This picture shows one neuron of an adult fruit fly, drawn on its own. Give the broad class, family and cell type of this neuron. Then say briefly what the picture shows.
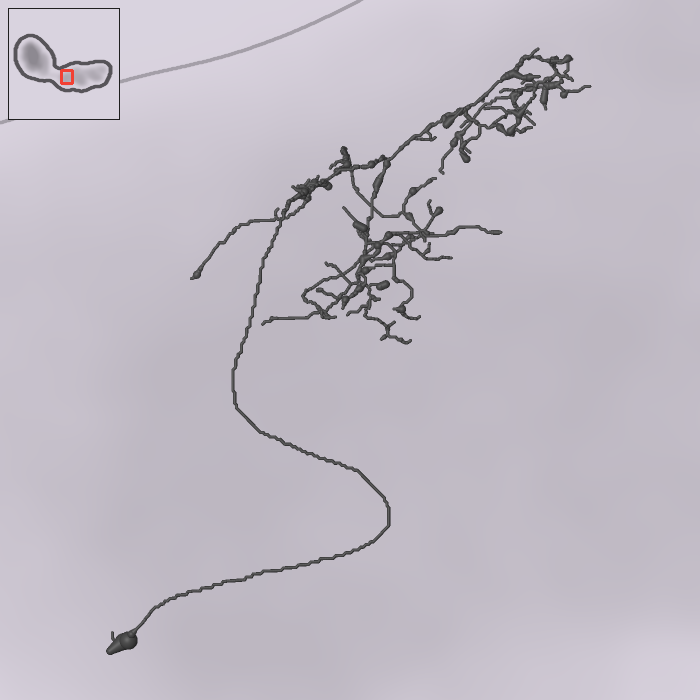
This is a nerve-cord intrinsic neuron. Its family is hemilineage 02A. The cell type is IN02A057. The cell body can be seen at the lower left of the picture. Dozens of branch ends can be seen.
